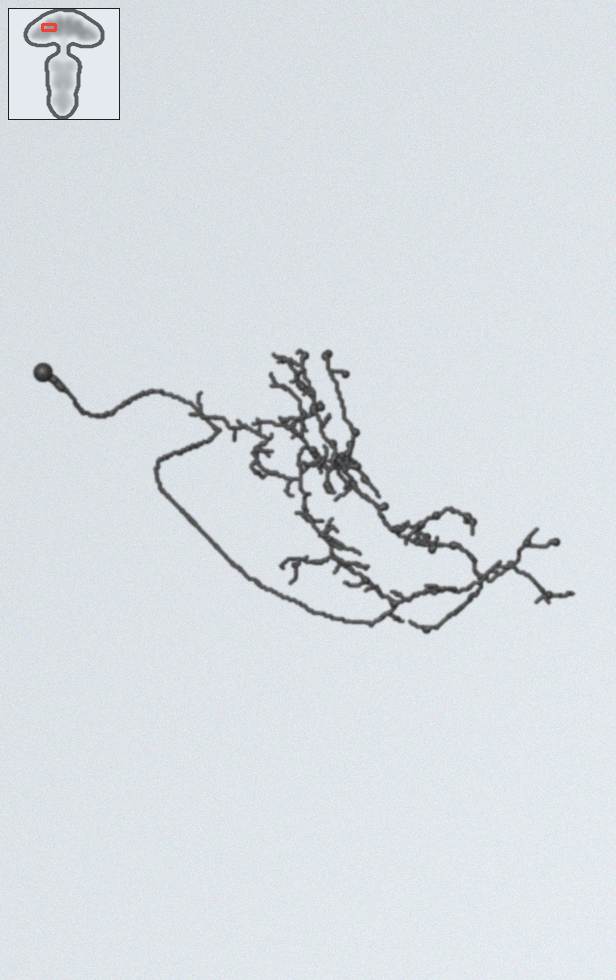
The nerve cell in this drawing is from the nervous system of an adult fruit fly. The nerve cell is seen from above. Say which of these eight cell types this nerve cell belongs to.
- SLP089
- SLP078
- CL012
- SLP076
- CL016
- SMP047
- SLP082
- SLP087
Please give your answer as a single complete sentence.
The cell type of the nerve cell here is SLP089.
